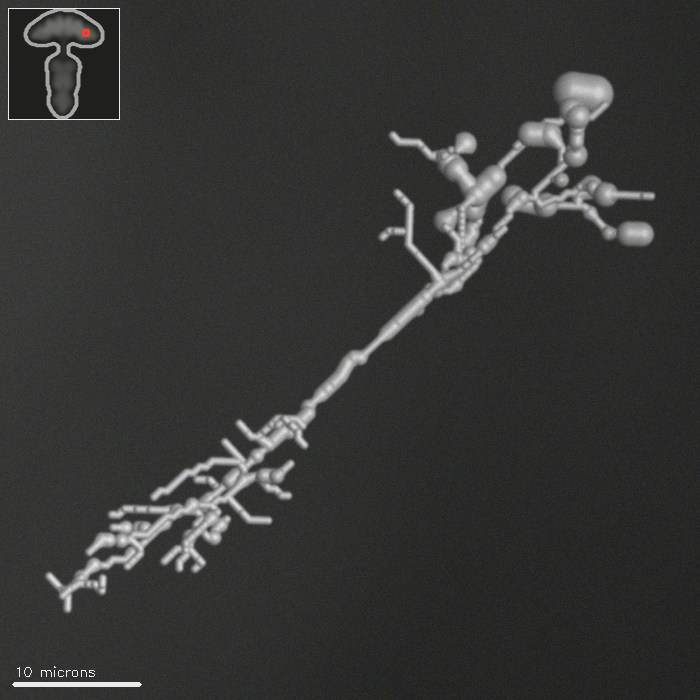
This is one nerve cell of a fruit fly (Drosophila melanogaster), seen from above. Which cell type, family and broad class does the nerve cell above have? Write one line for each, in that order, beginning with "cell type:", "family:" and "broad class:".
cell type: Mi13
family: Mi
broad class: optic-lobe intrinsic neuron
